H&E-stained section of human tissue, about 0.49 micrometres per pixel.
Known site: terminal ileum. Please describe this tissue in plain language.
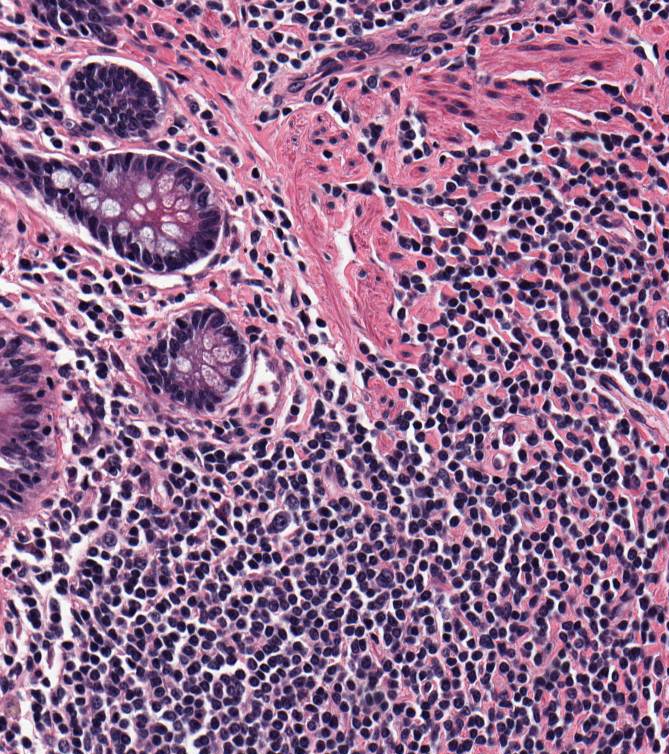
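Lymphoid cells form a dense sheet over the lower half and right side: small, dark, round, with small, round, densely dark nuclei and scant cytoplasm. Crypts are lined by columnar epithelium rich in goblet cells, their mucin vacuoles pale and clear.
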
